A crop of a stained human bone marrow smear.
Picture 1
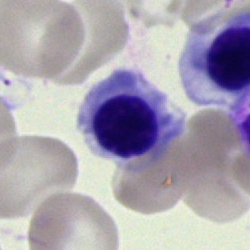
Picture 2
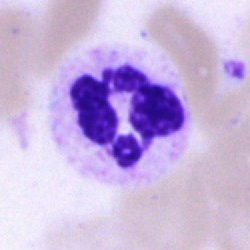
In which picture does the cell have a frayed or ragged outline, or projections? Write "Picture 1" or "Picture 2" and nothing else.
Picture 1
